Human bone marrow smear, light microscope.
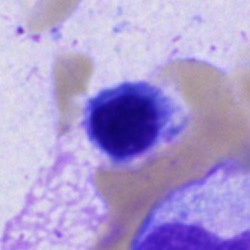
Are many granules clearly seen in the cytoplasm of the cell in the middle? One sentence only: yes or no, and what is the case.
No, the cytoplasm does not hold many granules; none are visible in it.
